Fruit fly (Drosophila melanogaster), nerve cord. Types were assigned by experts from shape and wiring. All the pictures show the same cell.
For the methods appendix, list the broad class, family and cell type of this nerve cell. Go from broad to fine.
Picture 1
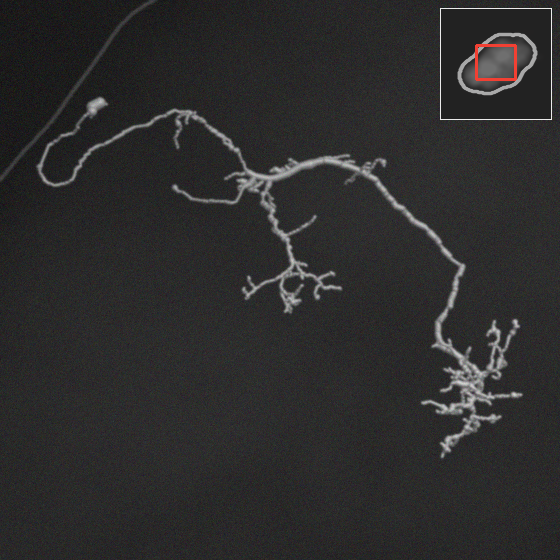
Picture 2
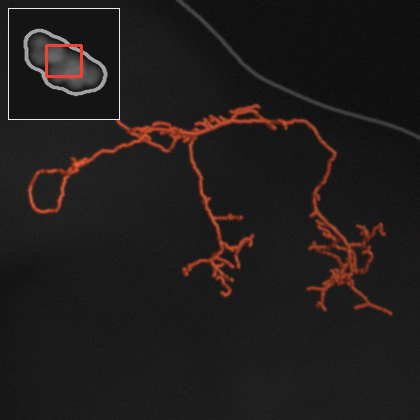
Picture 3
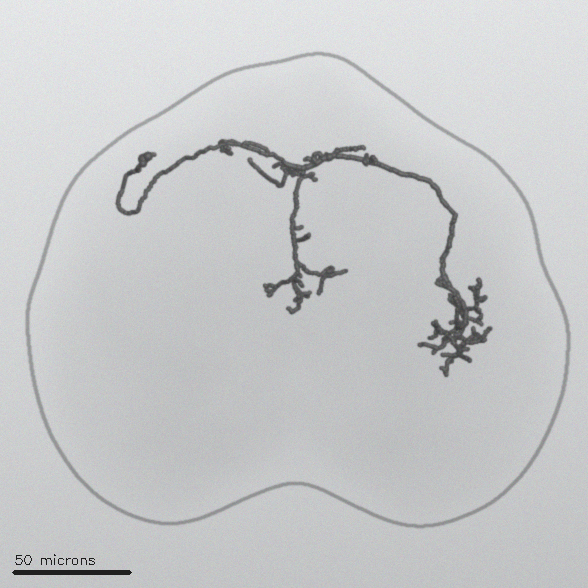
nerve-cord intrinsic neuron; hemilineage 19B; IN19B054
